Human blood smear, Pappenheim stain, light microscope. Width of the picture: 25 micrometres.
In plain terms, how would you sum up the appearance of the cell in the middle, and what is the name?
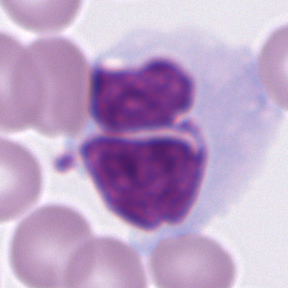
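See how the nucleus sits over toward the left, folded into an upper and a lower lobe with a narrow pale cleft between them? No distinct coloured granules in the cytoplasm, and the outer edge goes faint and irregular on the right. That's a monocyte.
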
